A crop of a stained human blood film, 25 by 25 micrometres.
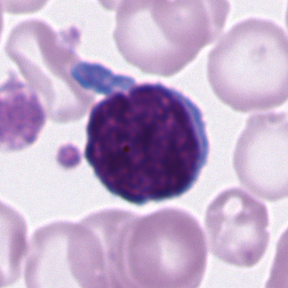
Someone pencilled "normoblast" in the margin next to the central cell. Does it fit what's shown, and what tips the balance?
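Point one: the central cell has a scant rim of cytoplasm, seen mainly along the right side of the nucleus. Point two: the nucleus is round in outline, about 10 micrometres across, with a small notch at its top edge. Point three: the chromatin is dense and dark purple, with no distinct nucleoli, and the cytoplasm shows no granules. Point four: an elongated bluish fragment touches the cell at its upper left.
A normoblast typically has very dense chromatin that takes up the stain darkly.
The dense dark chromatin here could therefore fit either name.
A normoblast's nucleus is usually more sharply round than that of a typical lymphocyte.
The notch in the top edge of this nucleus therefore counts against normoblast. Verdict: the cell is a typical lymphocyte, not a normoblast.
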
